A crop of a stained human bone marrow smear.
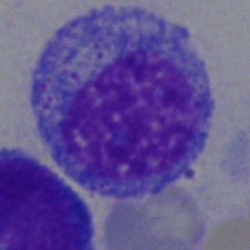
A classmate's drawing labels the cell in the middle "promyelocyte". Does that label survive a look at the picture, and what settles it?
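Let me start with the outline, which is round; I'll just record that. Next, a moderate rim of blue cytoplasm surrounds the nucleus, widest on the upper left side, and that colour goes with promyelocyte.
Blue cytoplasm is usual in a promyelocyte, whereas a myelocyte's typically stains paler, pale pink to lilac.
I see no clear vacuoles in the cytoplasm, which I'll leave as simply noted. A darkly stained nucleated cell lies partly in view at the lower left, apart from the cell being named. Weighing it up, promyelocyte fits and myelocyte does not.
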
